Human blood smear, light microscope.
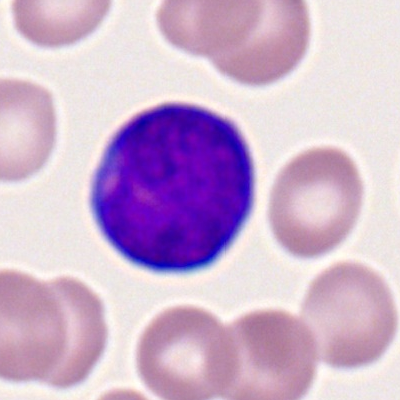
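Myeloblast in the middle of the field. Outline: nearly round and smooth, with no projections on the surface. Nucleus: filling almost the whole cell. Cytoplasm: a thin blue rim, seen mainly along the left and lower edges.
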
